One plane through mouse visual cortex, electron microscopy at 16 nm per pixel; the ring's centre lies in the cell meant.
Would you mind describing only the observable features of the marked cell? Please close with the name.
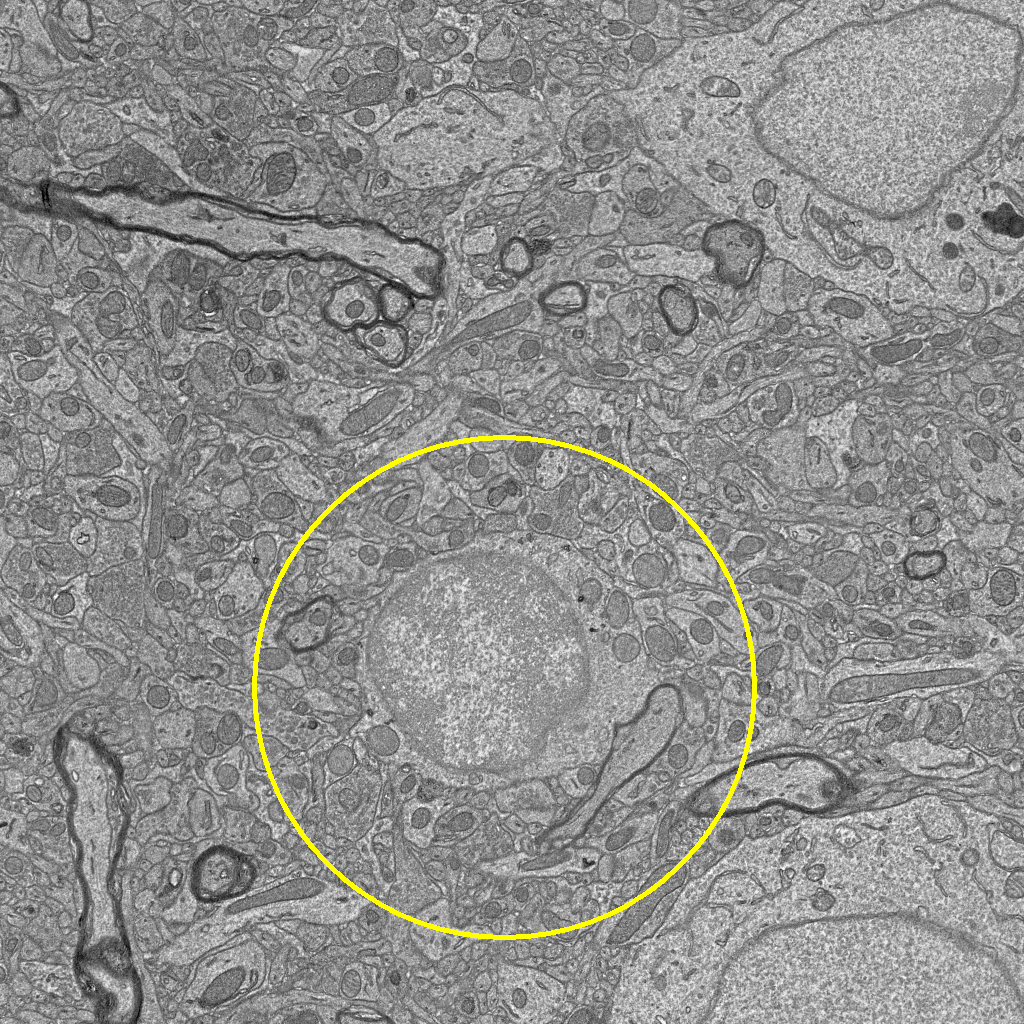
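The nucleus is round and sits wholly inside the ring. Its outline is smooth and lacks deep folds. No distinct nucleolus is visible in this section. Against the lower right of the cell body lies an elongated profile with a thick dark wall. This cell is an oligodendrocyte.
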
